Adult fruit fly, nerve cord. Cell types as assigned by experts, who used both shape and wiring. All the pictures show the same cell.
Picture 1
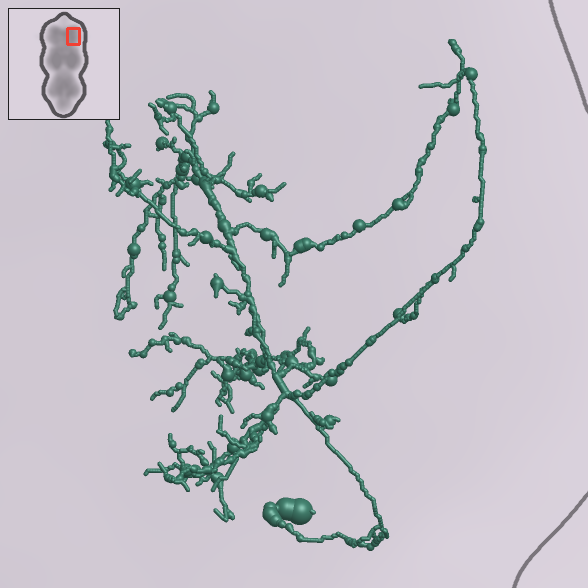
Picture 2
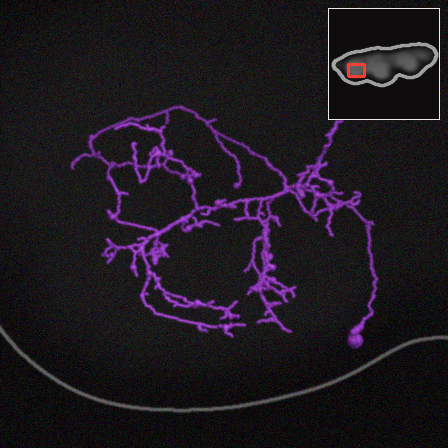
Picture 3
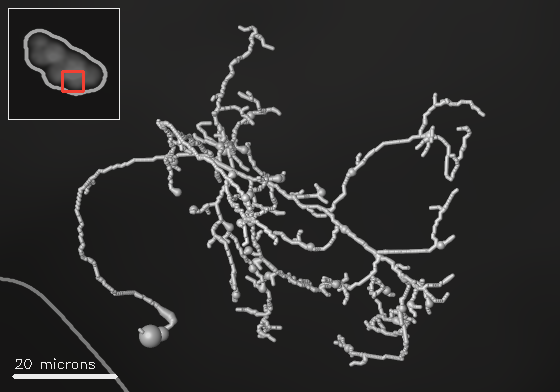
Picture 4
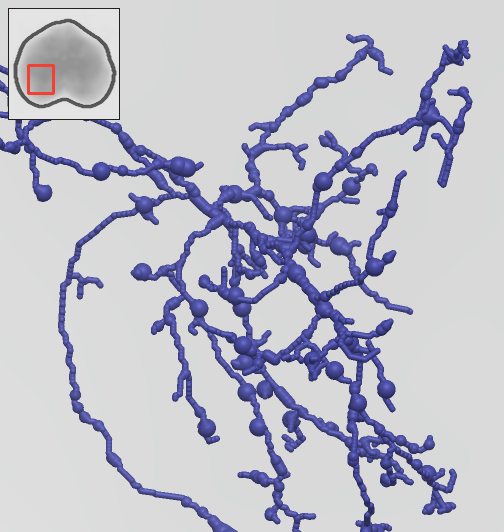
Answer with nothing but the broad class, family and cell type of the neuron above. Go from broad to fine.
nerve-cord intrinsic neuron; hemilineage 04B; IN04B115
